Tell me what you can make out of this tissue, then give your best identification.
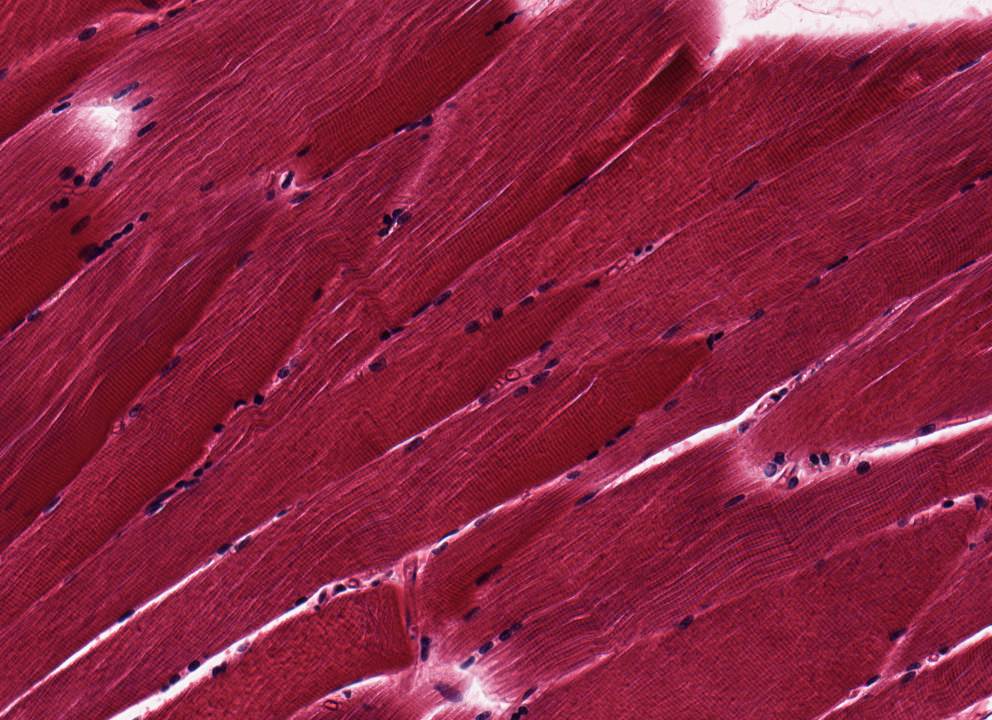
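Fine transverse cross-striations run along the length of the fibres. Their nuclei sit at the fibre edges rather than in the centres, and are dark and elongated, parallel to the long axis of the fibres. Eosin stains the fibre cytoplasm a deep red. This is skeletal muscle.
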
